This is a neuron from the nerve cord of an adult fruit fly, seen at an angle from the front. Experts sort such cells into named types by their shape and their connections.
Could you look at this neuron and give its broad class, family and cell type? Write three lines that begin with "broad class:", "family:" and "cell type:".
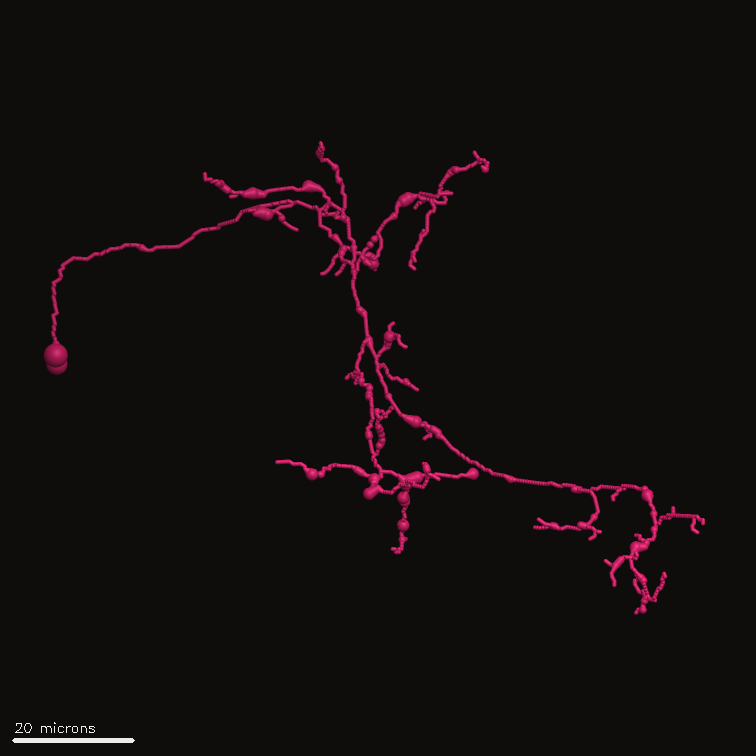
broad class: nerve-cord intrinsic neuron
family: hemilineage 20A.22A
cell type: IN20A.22A088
